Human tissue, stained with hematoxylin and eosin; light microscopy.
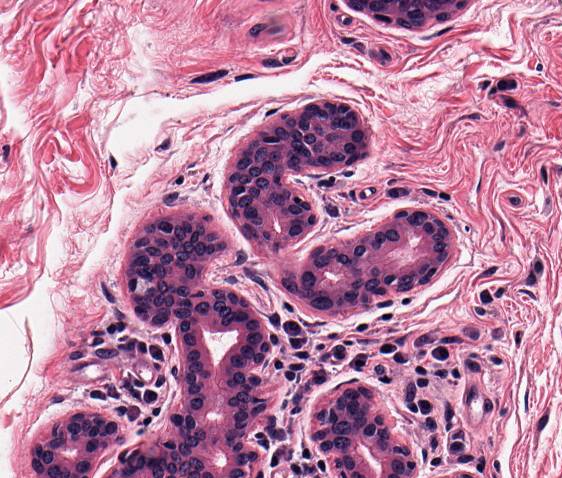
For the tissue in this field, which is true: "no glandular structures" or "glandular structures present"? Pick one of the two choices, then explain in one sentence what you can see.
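Glandular structures present. A cluster of curved, branching glandular tubules occupies the centre and lower part of the field.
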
